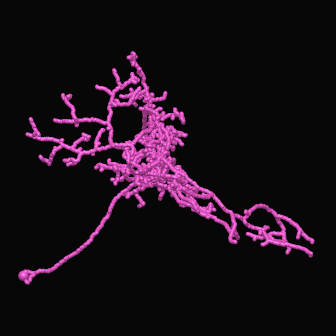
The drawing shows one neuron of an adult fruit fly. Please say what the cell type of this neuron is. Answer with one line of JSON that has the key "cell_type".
{"cell_type": "AVLP702m"}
